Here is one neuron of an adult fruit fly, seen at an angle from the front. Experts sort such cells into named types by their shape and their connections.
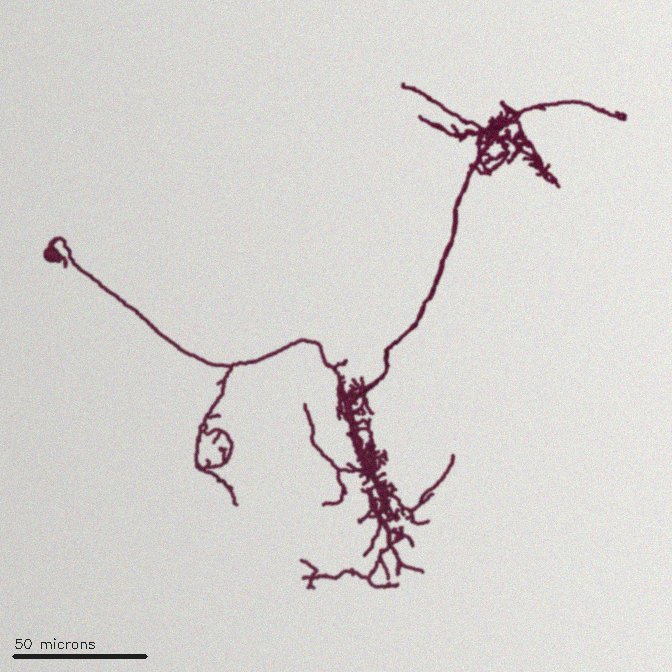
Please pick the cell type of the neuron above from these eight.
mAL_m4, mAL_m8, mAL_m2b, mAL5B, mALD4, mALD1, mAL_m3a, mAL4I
mAL_m4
